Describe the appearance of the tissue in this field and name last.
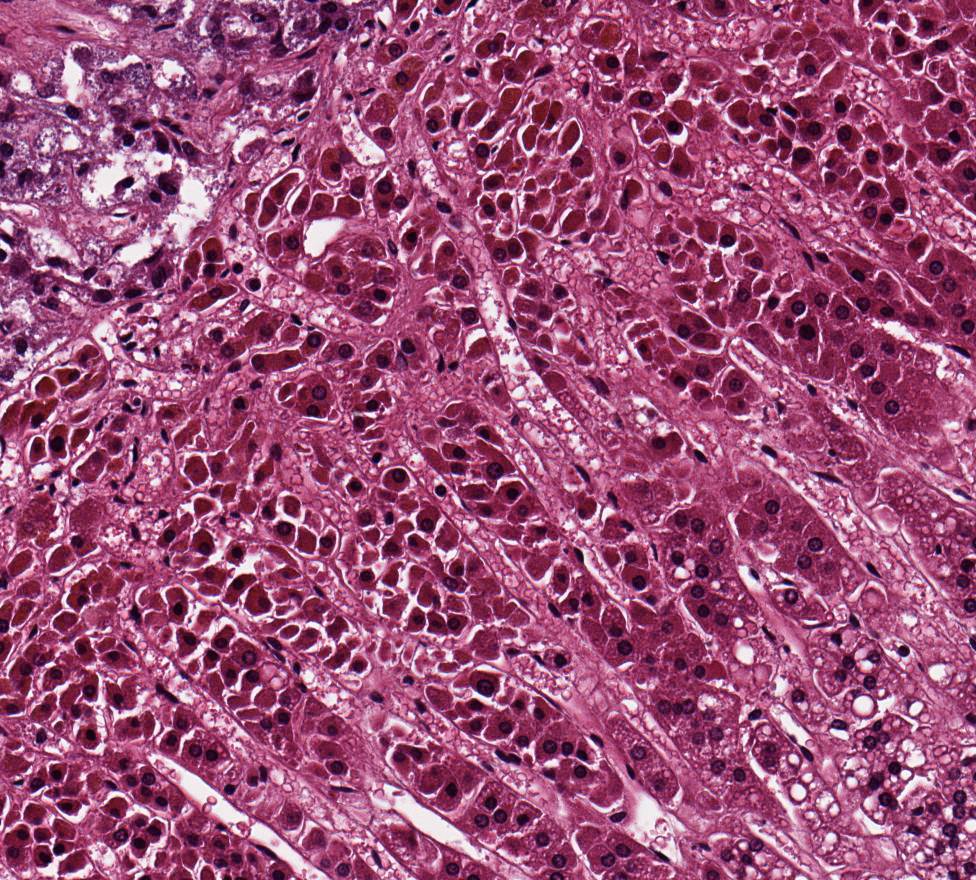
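Long parallel cords of cells run diagonally, upper left to lower right. Most cells have one round central nucleus with visible nucleolus. Lower right, many cells hold clear round vacuoles of varying size; left and middle, many show dense deep pink cytoplasm lacking vacuoles. This is adrenal gland.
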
